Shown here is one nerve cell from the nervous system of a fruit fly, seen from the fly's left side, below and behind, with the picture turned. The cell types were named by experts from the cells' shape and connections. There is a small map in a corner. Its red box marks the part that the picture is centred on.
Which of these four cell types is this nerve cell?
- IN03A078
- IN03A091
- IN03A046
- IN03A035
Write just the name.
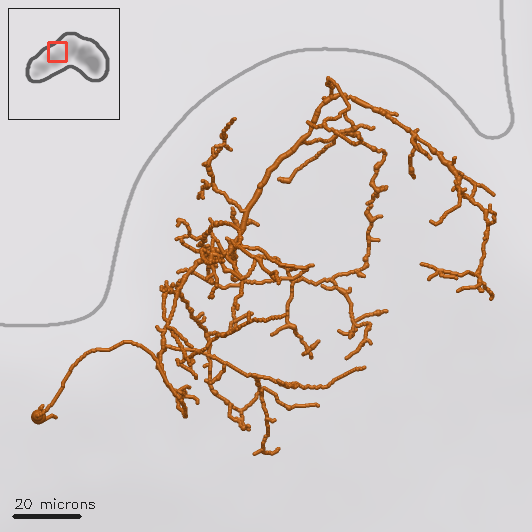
IN03A046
